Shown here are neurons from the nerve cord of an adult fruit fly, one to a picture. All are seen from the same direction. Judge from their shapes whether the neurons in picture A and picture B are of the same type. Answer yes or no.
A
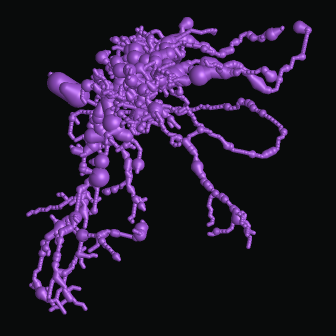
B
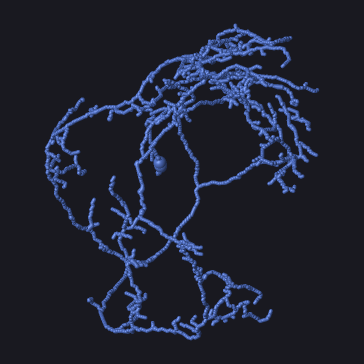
no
